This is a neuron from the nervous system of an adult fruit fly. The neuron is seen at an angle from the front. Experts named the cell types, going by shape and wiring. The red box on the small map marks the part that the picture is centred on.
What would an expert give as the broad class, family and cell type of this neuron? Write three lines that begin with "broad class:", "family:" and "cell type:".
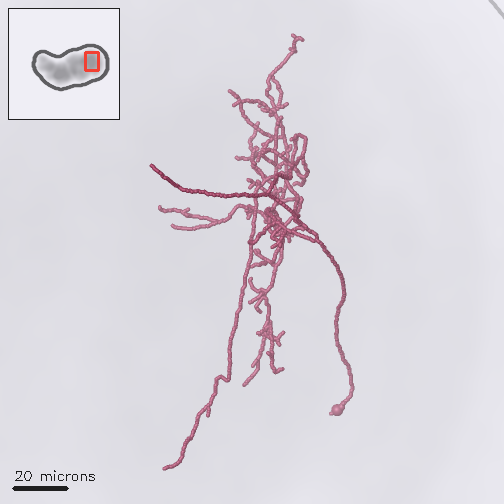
broad class: central-brain intrinsic neuron
family: hemilineage VLPl&p2_lateral
cell type: LHAV1a3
